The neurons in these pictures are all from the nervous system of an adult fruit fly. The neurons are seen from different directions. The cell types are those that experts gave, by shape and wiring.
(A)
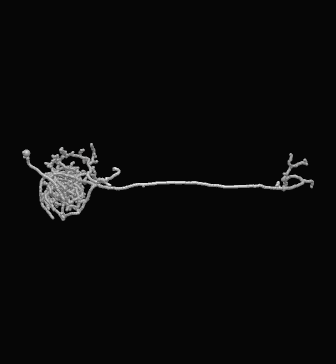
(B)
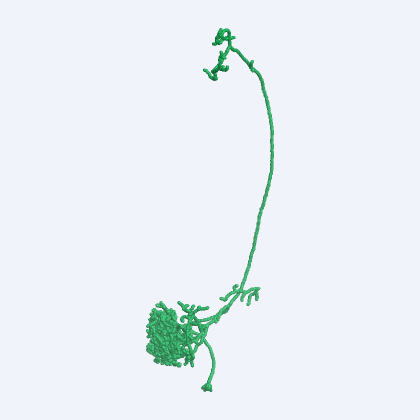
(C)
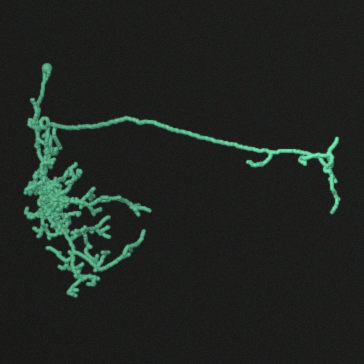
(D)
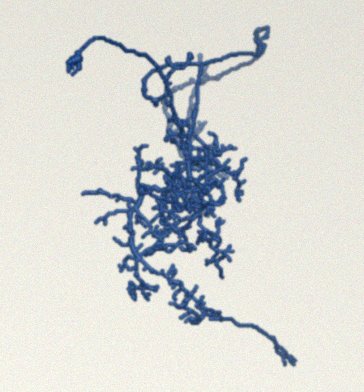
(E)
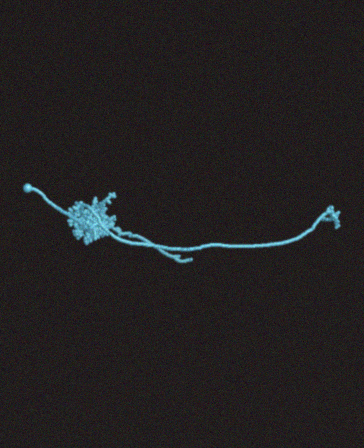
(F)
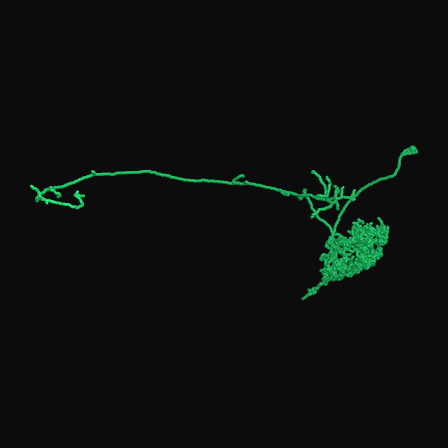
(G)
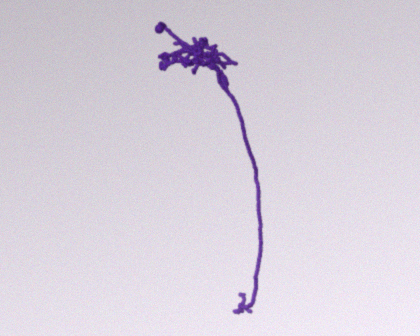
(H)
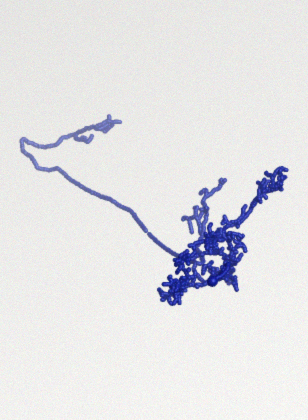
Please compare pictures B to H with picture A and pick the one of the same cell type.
B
